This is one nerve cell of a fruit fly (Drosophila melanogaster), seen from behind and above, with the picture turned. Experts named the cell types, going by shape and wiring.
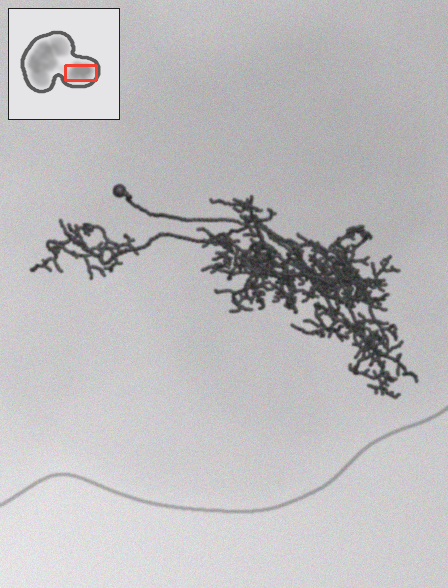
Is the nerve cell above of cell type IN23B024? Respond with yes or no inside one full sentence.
No, another cell type, and not IN23B024, is what this nerve cell is.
